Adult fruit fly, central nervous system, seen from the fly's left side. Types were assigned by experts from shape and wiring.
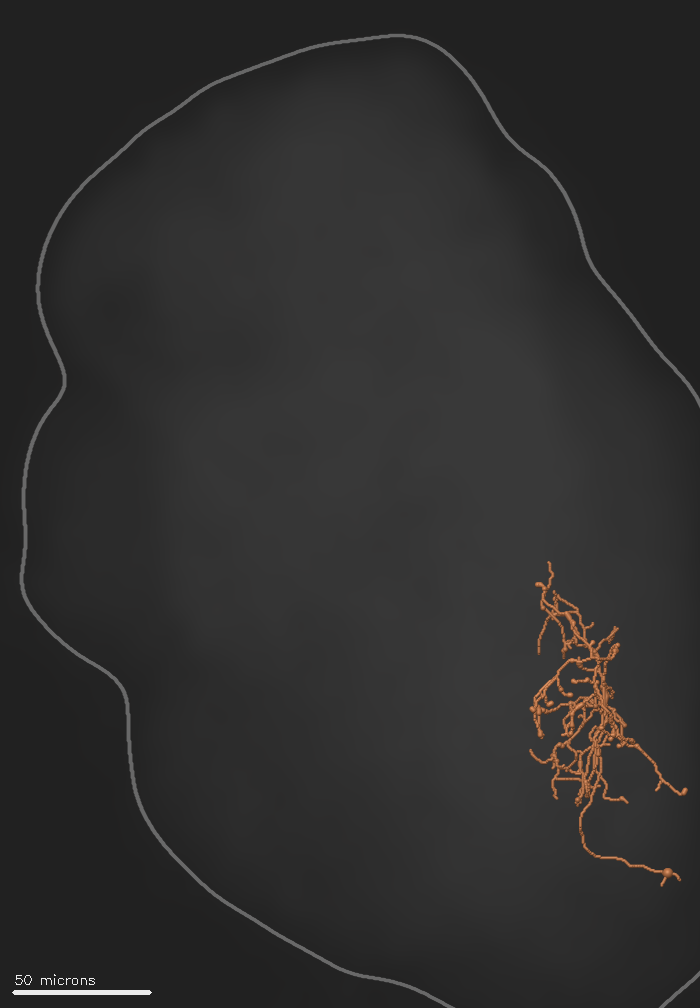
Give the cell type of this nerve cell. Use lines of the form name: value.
cell type: GNG399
